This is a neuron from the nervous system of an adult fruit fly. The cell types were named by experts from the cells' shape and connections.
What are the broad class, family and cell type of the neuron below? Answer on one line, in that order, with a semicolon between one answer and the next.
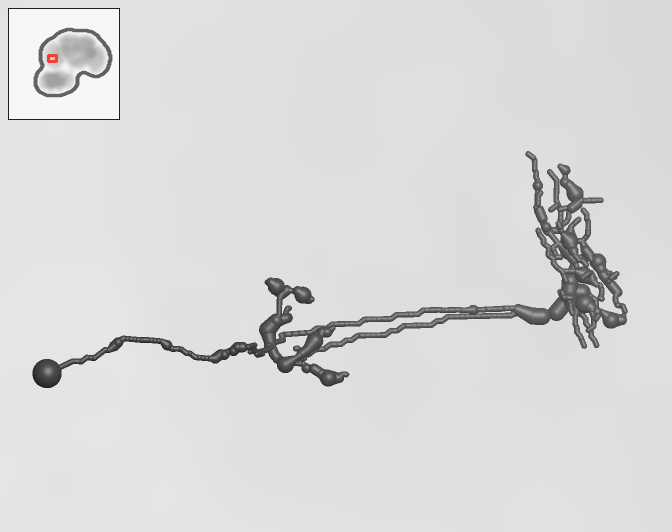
optic-lobe intrinsic neuron; T; T5b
